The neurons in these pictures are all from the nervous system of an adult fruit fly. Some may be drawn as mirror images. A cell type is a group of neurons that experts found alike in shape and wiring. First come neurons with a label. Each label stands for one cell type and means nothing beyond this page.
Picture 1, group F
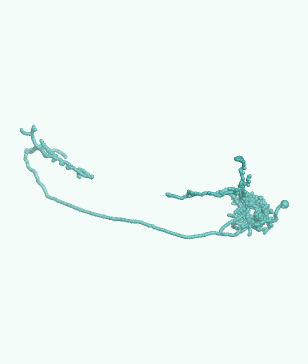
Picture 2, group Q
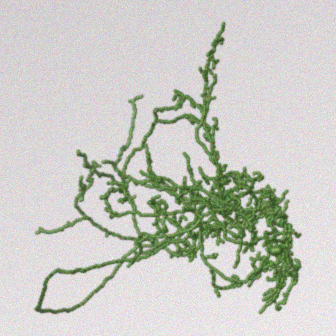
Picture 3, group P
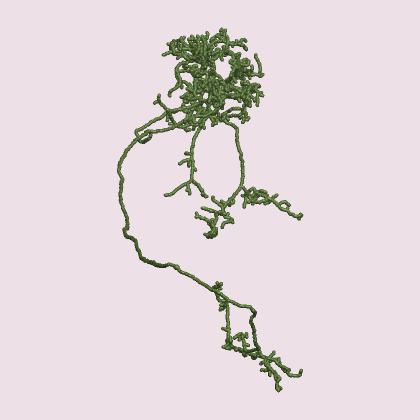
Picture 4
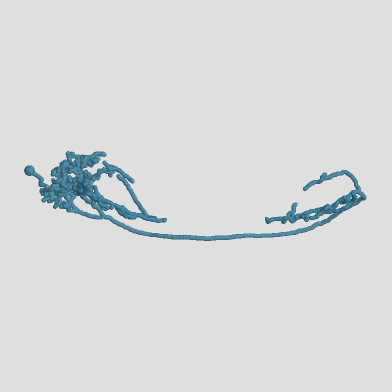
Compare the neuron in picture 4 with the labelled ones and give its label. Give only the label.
group F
